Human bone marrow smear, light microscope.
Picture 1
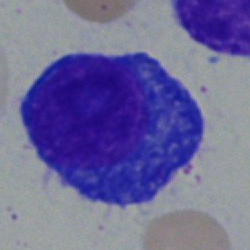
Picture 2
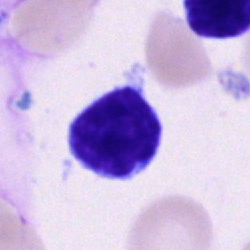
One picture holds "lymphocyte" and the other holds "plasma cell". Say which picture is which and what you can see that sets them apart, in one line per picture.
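Picture 1 is a plasma cell. The cytoplasm forms a broad zone on the right side of the nucleus.
Picture 2 is a lymphocyte. The nucleus fills almost the entire cell, leaving at most a barely visible rim of cytoplasm.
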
